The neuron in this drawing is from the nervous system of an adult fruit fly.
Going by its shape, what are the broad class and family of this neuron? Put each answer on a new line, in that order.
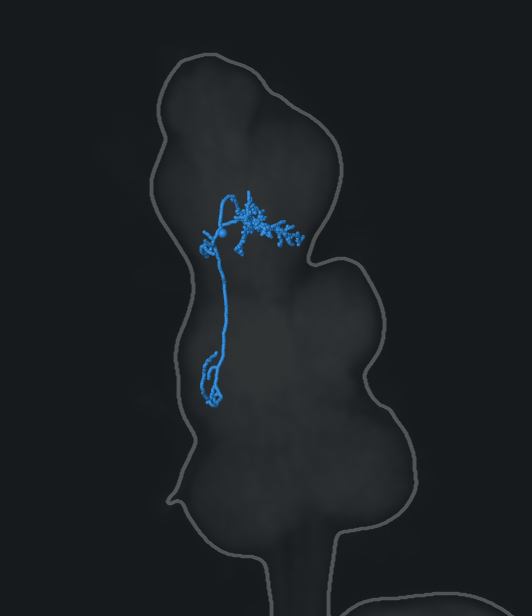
nerve-cord intrinsic neuron
hemilineage 19B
